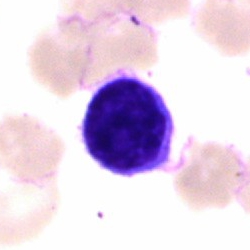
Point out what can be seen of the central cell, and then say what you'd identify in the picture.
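Checking shape first: the outline is round. Next, the chromatin is dense and stains deep purple. Last, the cytoplasm is only a thin blue rim, seen best along the right edge. It is a lymphocyte.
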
